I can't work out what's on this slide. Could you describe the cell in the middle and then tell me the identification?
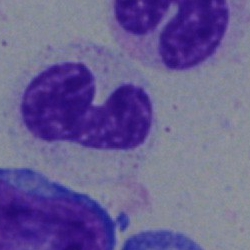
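Dense, dark purple chromatin fills the nucleus, broken by small paler patches scattered through it. Around it lies pale greyish-pink cytoplasm holding sparse, fine pinkish-lilac granules. The outer border of the cell is faint and hard to trace against the background. This is a band neutrophil.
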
